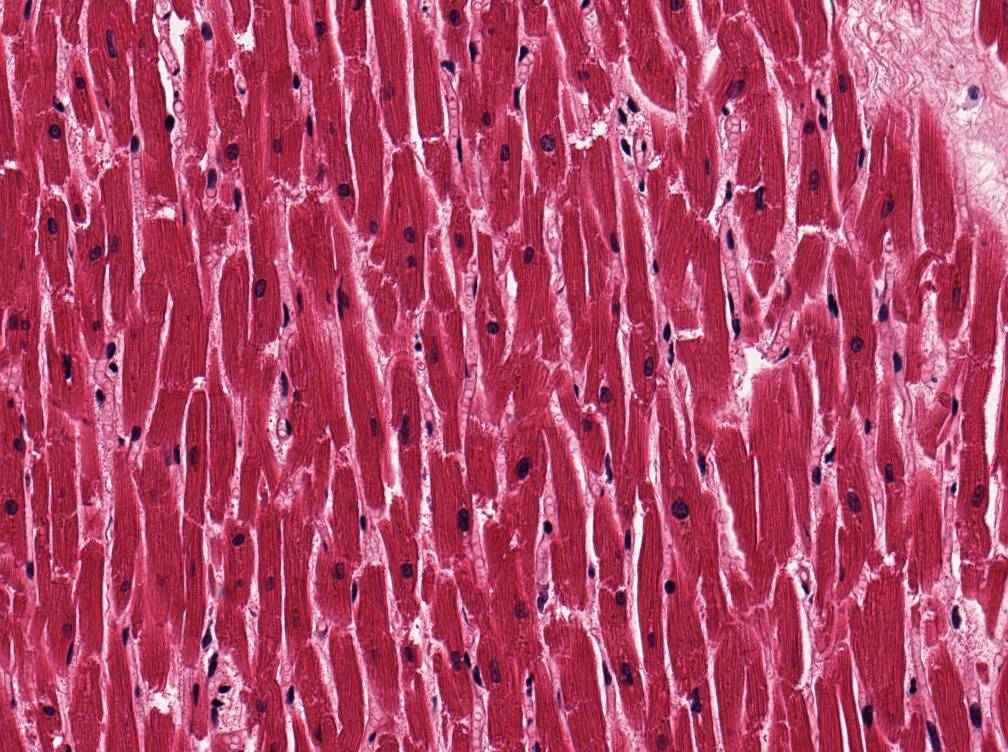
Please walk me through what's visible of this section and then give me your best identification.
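Notice how these cardiac muscle cells branch and join their neighbours. Each has one central oval nucleus, and the deep red cytoplasm shows fine cross-striations. Small, dark, elongated nuclei sit in the narrow spaces between fibres. This is the left ventricle of the heart.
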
